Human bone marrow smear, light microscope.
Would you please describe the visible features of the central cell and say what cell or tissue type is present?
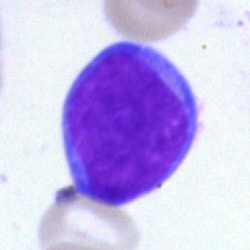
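Looking at the cytoplasm first, it's only a thin rim around the nucleus, and a deep blue. I'm searching it for granules and finding none, and no vacuoles either. So I'd call this a blast.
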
